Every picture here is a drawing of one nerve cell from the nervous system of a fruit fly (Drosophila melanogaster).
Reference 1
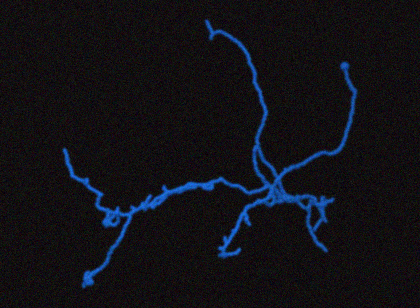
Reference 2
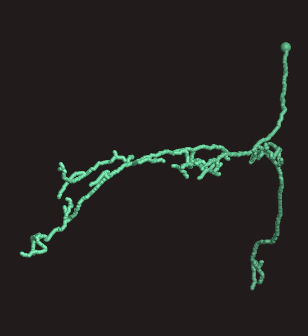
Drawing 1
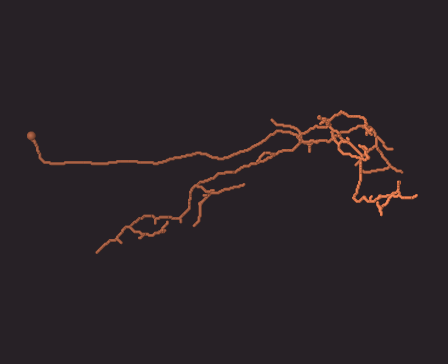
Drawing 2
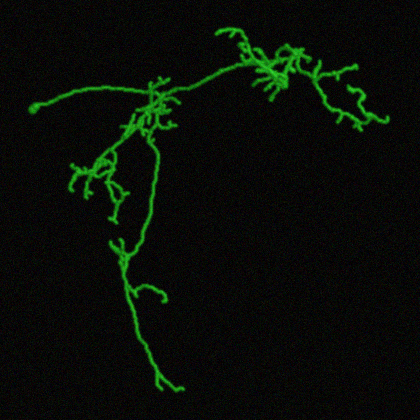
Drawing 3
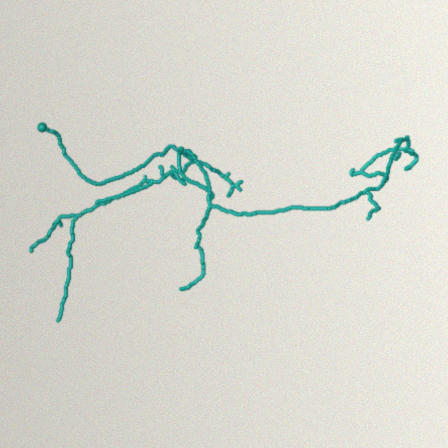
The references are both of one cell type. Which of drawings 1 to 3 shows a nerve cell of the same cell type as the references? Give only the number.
1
